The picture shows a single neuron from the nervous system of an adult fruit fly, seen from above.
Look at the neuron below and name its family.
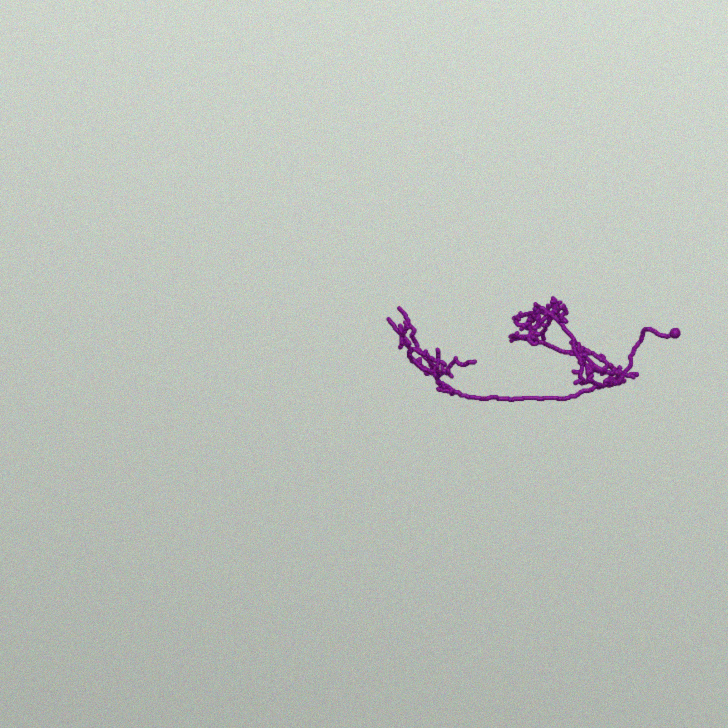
hemilineage SLPal5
